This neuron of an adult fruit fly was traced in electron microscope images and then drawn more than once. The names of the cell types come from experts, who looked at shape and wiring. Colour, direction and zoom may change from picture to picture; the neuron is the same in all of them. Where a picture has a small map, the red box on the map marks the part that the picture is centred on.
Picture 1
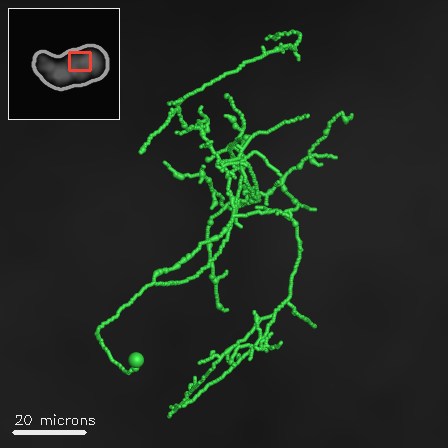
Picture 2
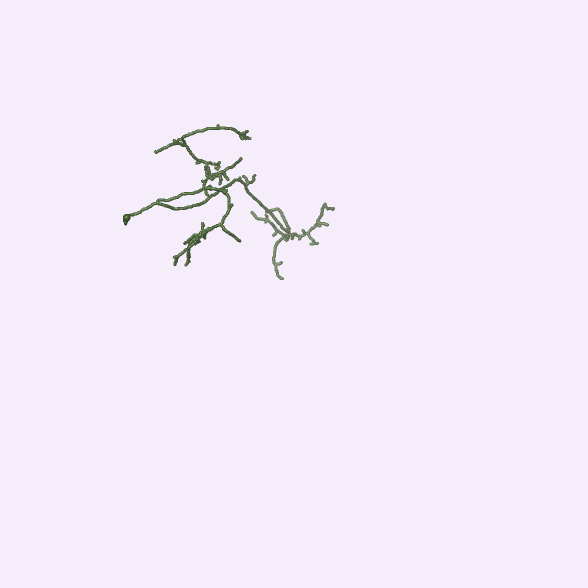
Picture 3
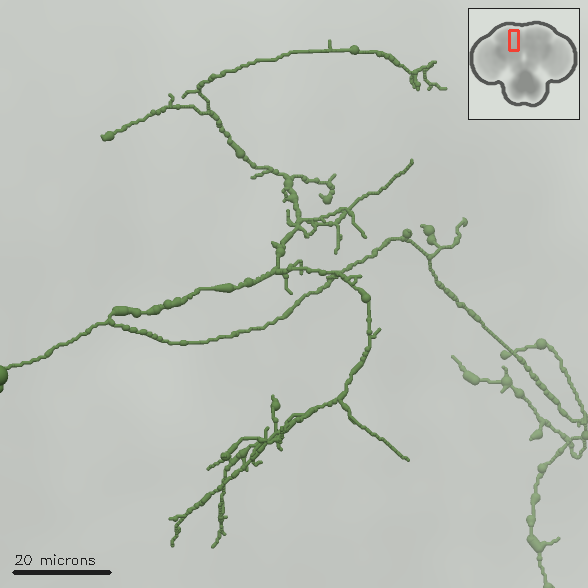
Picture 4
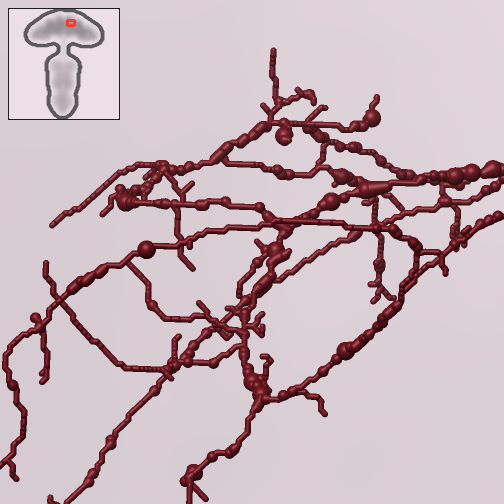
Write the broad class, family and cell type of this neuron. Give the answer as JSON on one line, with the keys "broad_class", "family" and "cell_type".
{"broad_class": "central-brain intrinsic neuron", "family": "hemilineage AOTUv3_dorsal", "cell_type": "SMP019"}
